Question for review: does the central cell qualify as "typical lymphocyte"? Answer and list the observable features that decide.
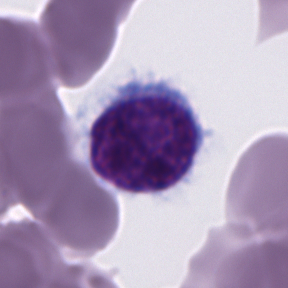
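Look first at the surface: fine hair-like projections stick out from it, most plainly along the upper edge. Inside, the chromatin is dense, dark purple and coarsely clumped, no distinct nucleolus shows, and the cytoplasm has no granules.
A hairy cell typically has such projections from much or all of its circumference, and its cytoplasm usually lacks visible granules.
Those two points go with hairy cell.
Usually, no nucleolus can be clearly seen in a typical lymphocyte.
The absent nucleolus agrees with typical lymphocyte. So this is a hairy cell, not a typical lymphocyte.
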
